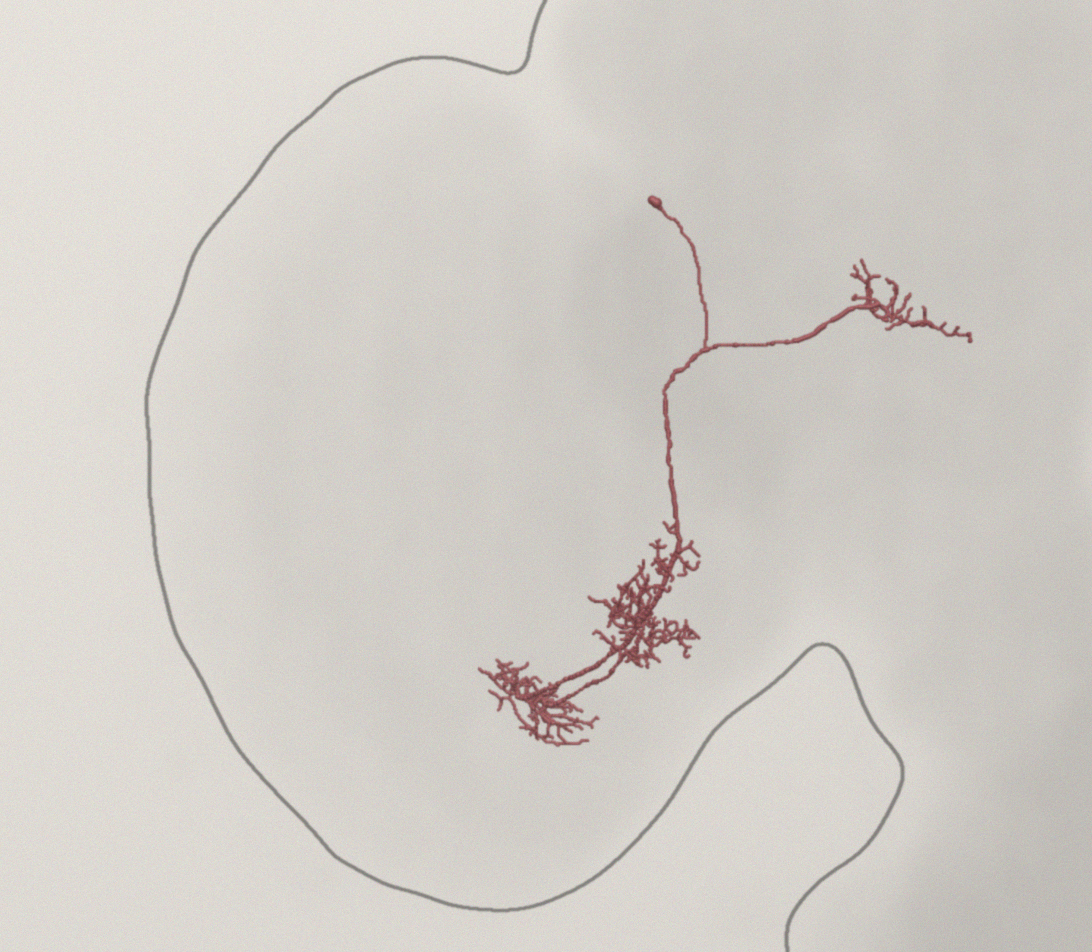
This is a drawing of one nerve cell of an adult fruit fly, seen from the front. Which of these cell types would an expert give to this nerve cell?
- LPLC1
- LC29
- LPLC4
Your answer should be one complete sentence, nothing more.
The cell type LPLC4 includes this nerve cell.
